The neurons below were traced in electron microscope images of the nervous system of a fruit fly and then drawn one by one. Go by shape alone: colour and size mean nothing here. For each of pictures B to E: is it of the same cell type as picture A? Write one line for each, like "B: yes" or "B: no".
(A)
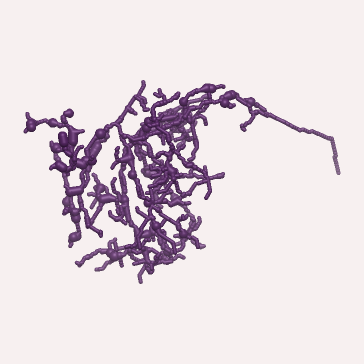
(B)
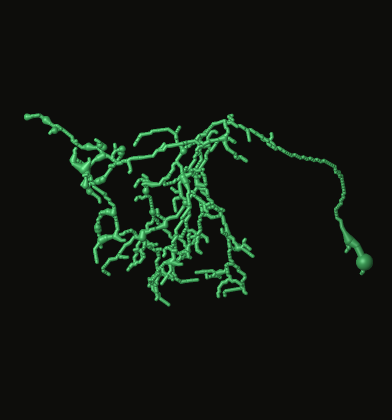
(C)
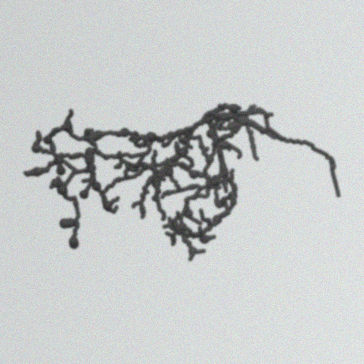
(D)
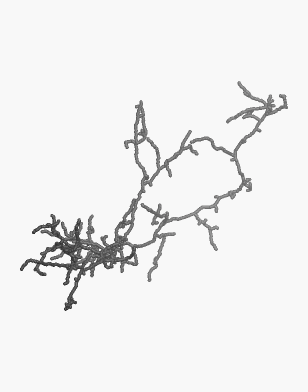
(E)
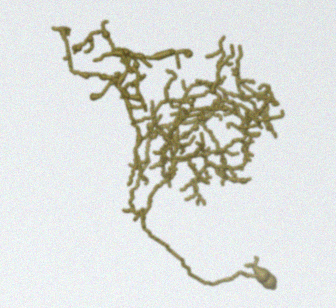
B: yes
C: yes
D: no
E: yes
